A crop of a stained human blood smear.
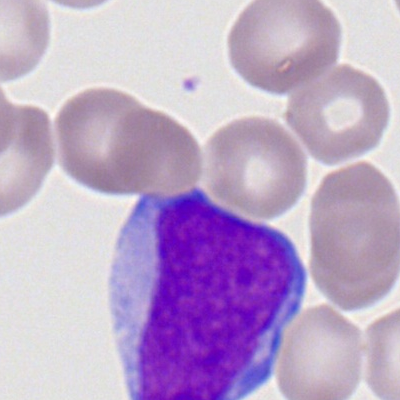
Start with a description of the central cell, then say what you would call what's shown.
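Look first at the outline: it is irregular, even a little angular, rather than round. The nucleus fills most of what you can see of the cell. Around it the cytoplasm is blue, with no pink tint at all, and that band is widest on the left side of the nucleus. This cell is a myeloblast.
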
